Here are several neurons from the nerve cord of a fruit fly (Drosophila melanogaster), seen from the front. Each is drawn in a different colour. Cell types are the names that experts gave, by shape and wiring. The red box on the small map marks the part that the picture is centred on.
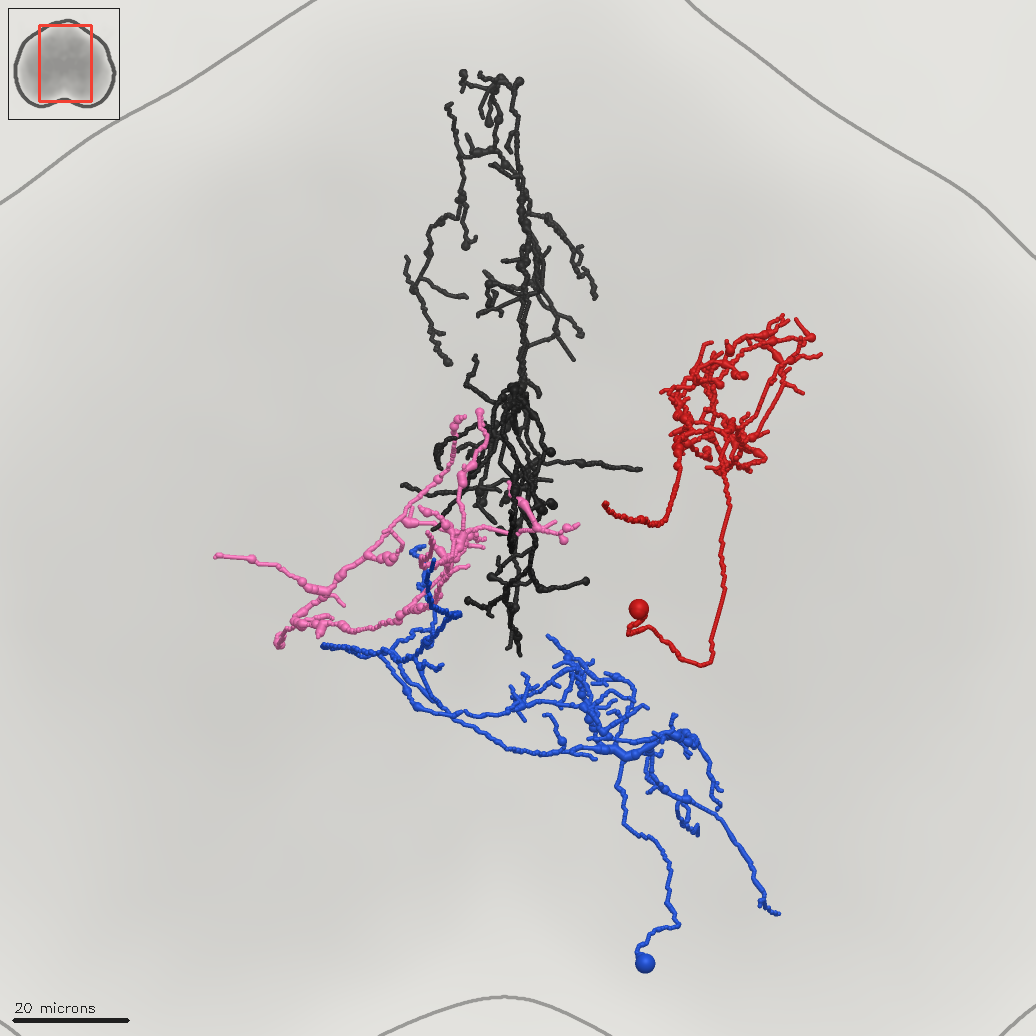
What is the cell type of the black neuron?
DNpe040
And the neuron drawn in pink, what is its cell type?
DNp23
